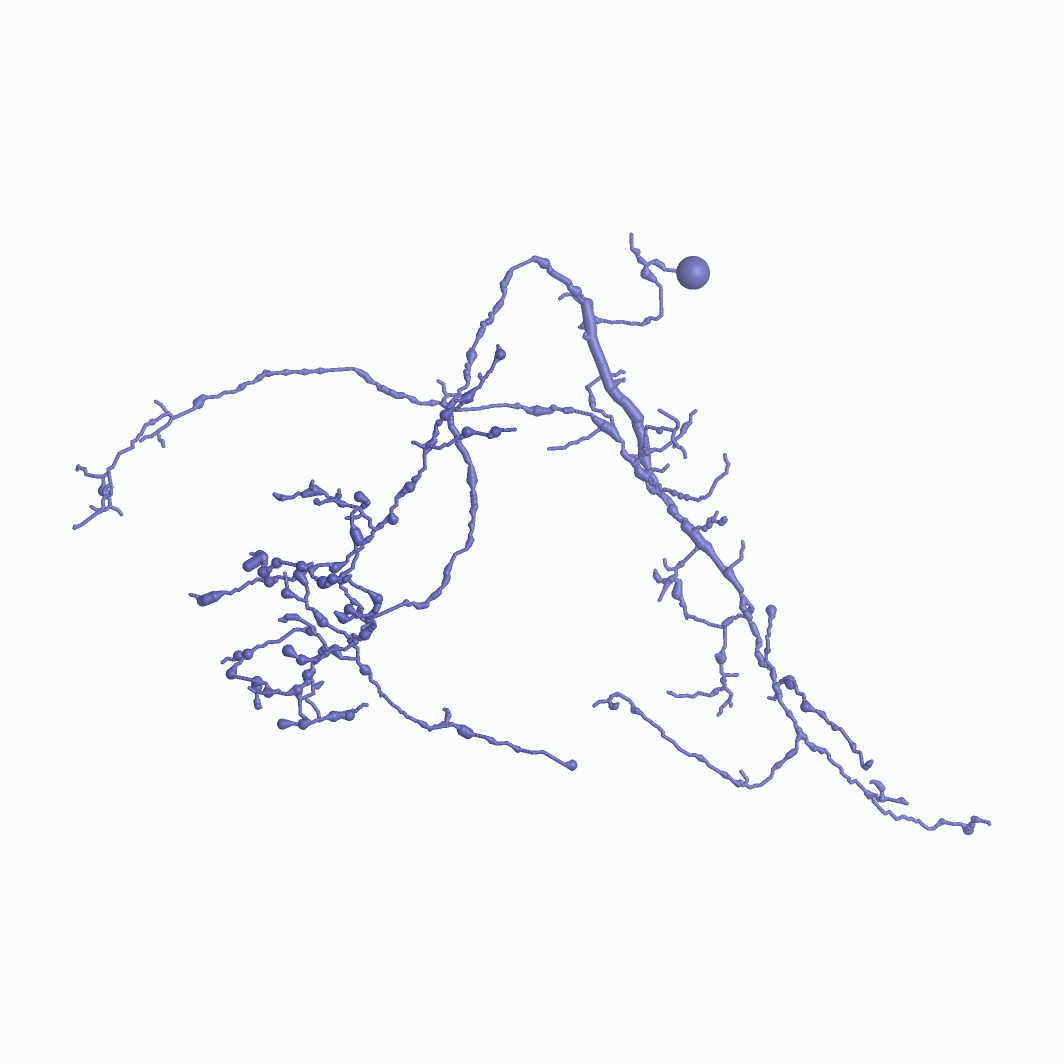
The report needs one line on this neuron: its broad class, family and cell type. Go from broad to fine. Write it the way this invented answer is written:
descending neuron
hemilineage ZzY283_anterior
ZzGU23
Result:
central-brain intrinsic neuron
hemilineage LHd2
SLP308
